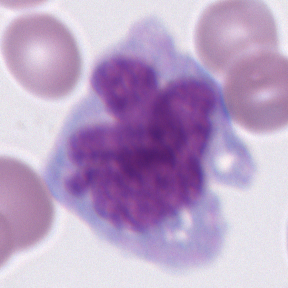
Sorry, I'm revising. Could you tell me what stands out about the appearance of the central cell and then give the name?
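Chromatin purple and patchy, with paler streaks rather than evenly smooth. Cytoplasm pale greyish blue, holding a few small clear vacuoles toward the lower right. Blunt cytoplasmic bulge on the right side. Identification: monocyte.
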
